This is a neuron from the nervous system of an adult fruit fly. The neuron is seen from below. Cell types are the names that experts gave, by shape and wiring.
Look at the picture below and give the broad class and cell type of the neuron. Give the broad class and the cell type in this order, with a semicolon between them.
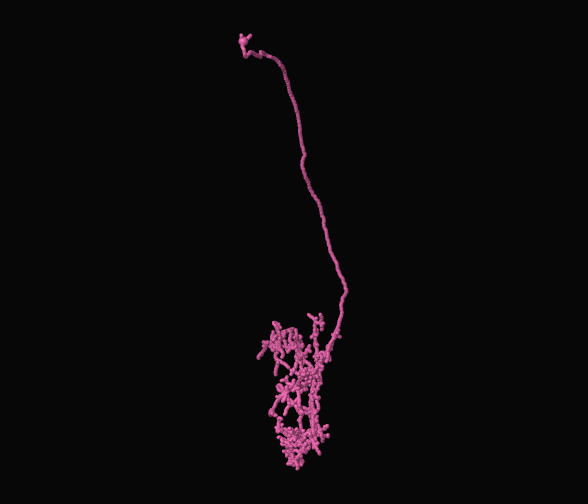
nerve-cord intrinsic neuron; INXXX321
